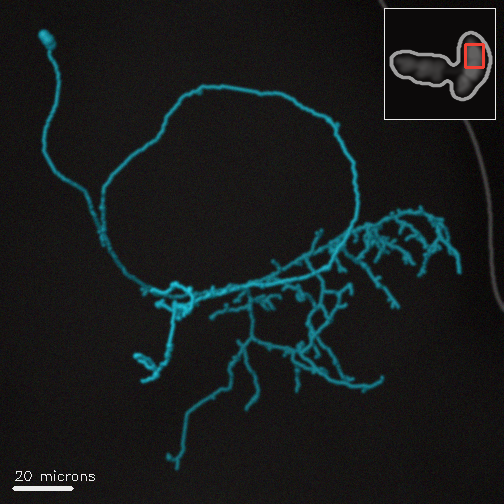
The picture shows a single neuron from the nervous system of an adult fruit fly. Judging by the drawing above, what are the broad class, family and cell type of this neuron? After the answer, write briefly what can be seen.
This is a central-brain intrinsic neuron. The family is hemilineage VPNp&v1_posterior. Its cell type is CL252. It lies in the brain. Its cell body lies at the upper left of the picture. Dozens of branch ends can be seen.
